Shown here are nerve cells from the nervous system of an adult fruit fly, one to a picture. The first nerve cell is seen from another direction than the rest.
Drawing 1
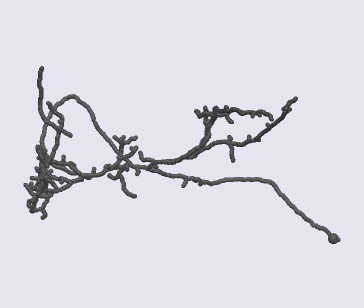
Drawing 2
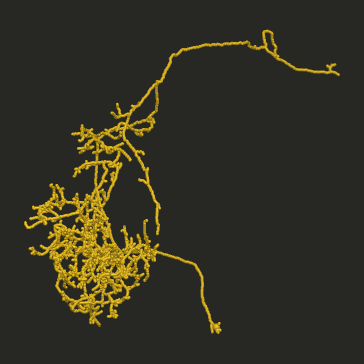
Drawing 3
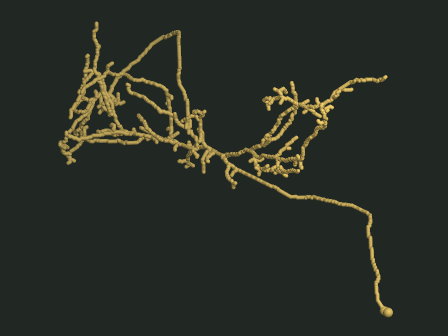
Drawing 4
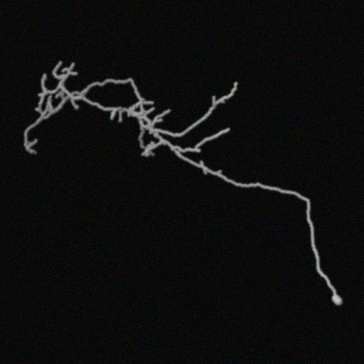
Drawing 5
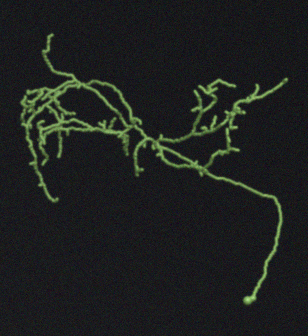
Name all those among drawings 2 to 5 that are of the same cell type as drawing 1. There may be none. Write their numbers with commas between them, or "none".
3, 4, 5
